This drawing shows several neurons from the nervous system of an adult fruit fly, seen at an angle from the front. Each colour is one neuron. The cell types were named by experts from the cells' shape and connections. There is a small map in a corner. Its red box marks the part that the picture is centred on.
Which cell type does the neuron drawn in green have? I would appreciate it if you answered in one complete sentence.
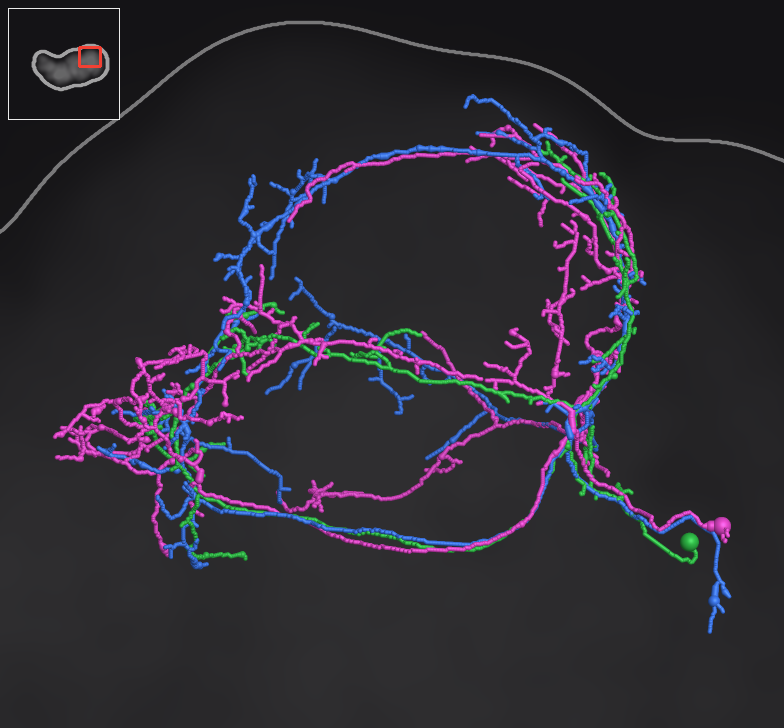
This neuron falls under the cell type CL091.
